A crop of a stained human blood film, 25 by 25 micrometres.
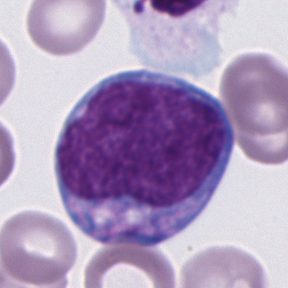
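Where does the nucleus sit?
Toward the upper part; it is oval, about 15 by 12 micrometres, with a shallow indentation on its lower border.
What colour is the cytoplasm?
Deep blue, strongest at the margin.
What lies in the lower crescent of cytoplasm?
Several small pale clear spots.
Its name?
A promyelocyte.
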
